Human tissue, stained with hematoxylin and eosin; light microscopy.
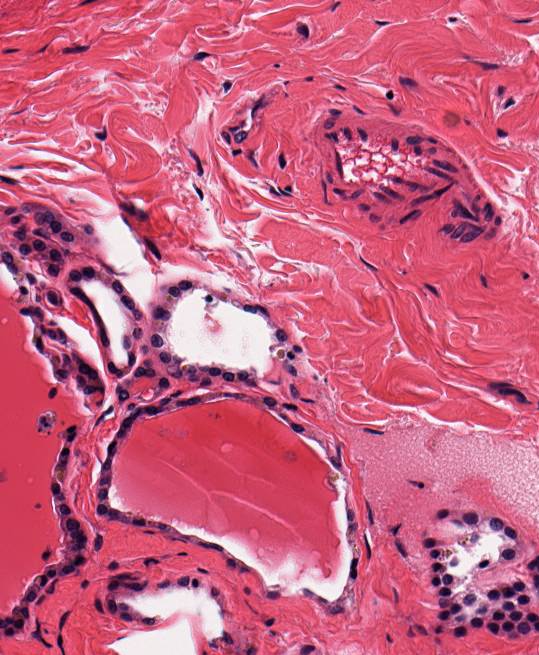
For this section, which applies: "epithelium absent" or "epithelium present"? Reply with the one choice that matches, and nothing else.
Epithelium present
